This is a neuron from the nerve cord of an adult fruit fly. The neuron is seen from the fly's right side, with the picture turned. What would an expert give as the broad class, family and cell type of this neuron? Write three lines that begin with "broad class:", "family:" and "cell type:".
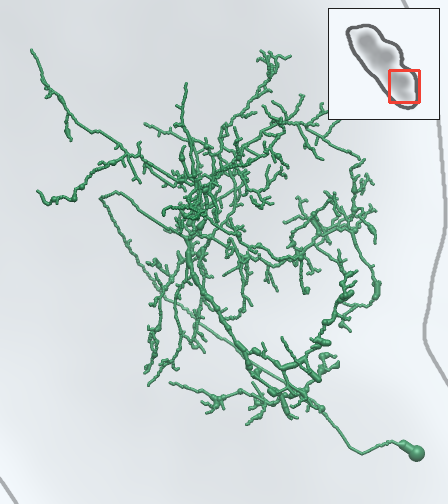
broad class: nerve-cord intrinsic neuron
family: hemilineage 21A
cell type: IN21A037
